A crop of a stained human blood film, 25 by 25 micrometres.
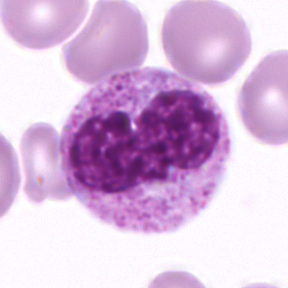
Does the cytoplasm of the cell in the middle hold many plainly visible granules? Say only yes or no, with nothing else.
Yes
